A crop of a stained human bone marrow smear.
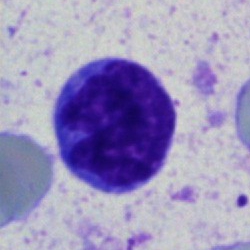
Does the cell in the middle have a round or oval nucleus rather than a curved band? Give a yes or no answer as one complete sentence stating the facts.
Yes, its nucleus is a round or oval mass rather than a curved band.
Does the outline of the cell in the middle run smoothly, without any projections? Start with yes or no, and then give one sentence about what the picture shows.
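Yes. The outline of the cell is round and smooth.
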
